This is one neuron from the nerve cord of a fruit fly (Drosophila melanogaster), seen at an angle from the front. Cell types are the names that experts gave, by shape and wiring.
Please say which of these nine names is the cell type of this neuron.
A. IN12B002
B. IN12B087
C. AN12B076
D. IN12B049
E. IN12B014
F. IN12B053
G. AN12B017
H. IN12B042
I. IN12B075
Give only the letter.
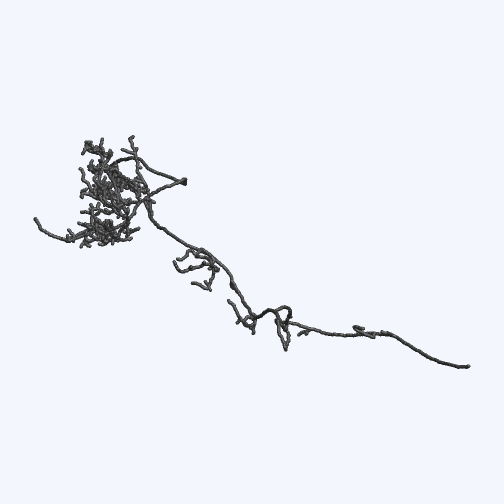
G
